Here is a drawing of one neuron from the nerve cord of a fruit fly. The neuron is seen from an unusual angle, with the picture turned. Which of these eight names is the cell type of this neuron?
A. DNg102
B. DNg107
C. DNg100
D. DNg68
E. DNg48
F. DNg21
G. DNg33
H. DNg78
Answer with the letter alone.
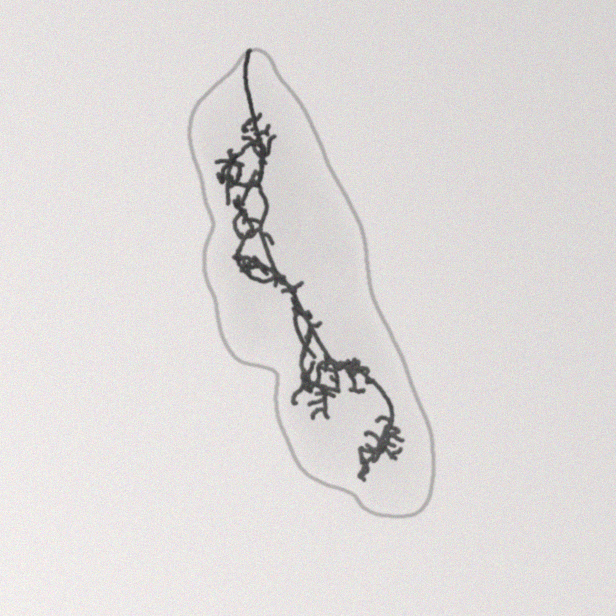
D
